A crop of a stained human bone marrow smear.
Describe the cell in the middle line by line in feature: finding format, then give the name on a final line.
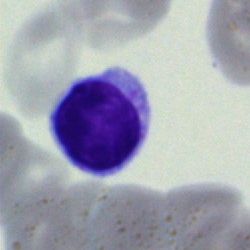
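Chromatin: dense, stained a deep, dark purple
Cytoplasm extent: only a narrow crescent, on the upper right side of the nucleus
Cytoplasm colour: pale blue
Granules: just a few fine purplish ones in the cytoplasm
Name: lymphocyte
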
